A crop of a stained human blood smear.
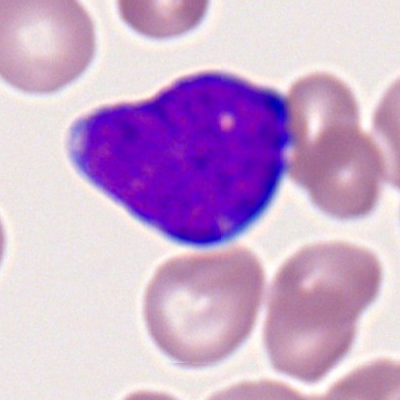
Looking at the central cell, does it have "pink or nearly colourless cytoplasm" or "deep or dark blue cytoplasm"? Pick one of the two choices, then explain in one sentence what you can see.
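Deep or dark blue cytoplasm. The thin rim of cytoplasm stains deep blue.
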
